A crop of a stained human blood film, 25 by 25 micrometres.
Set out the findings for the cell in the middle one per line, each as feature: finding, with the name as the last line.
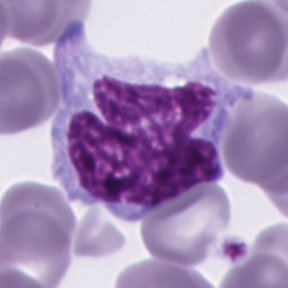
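Nucleus: irregularly folded, look for the deep indentations in its edge
Chromatin: dark purple clumps, paler streaks between them
Cytoplasm rim: wide, broadest above the nucleus
Cytoplasm colour: pale grey-blue
Name: monocyte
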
